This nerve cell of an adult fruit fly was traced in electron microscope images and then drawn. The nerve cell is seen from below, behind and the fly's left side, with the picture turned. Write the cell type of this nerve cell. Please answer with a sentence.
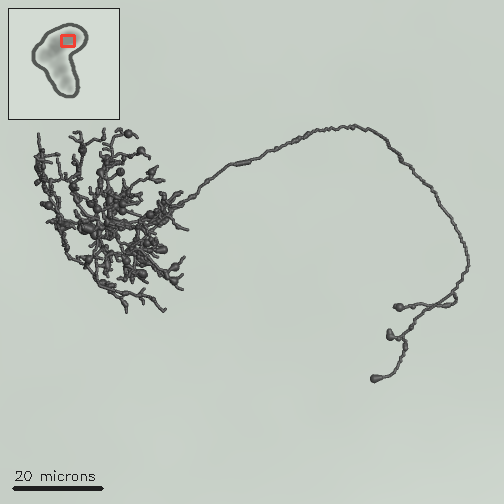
The cell type is LC20b.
